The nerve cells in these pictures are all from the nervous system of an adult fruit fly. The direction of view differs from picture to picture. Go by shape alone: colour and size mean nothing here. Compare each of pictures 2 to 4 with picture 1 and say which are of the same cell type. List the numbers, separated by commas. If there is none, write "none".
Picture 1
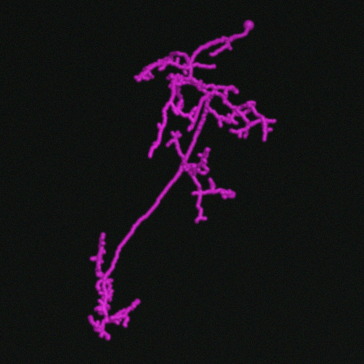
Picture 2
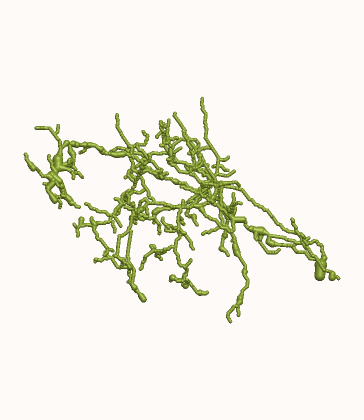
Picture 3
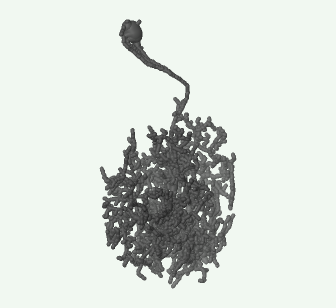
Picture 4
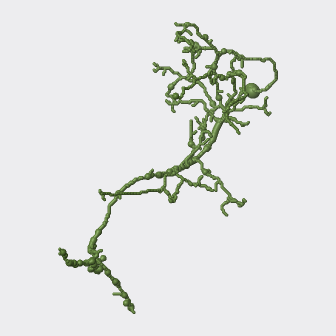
4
